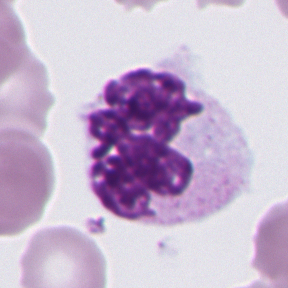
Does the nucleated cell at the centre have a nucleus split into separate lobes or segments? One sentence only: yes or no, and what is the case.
Yes, into two or more lobes the nucleus of this cell is divided.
